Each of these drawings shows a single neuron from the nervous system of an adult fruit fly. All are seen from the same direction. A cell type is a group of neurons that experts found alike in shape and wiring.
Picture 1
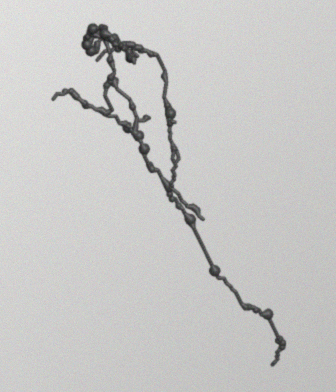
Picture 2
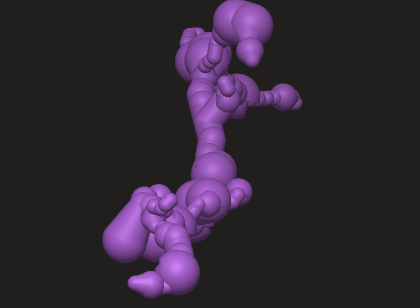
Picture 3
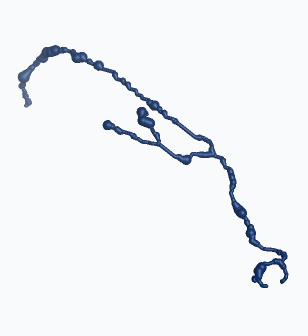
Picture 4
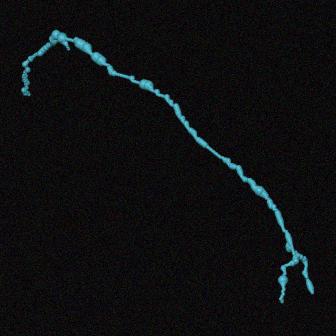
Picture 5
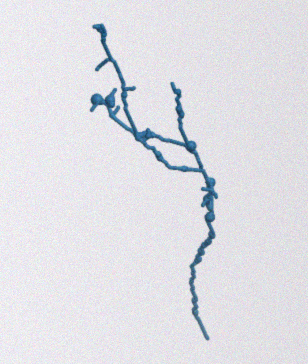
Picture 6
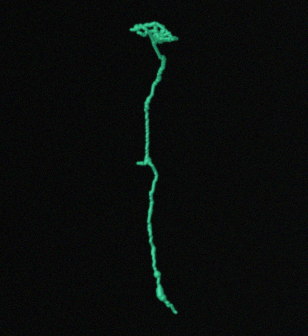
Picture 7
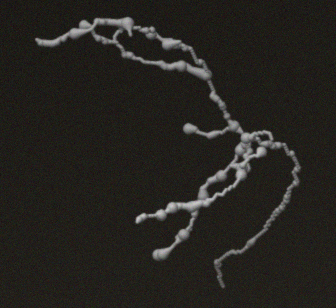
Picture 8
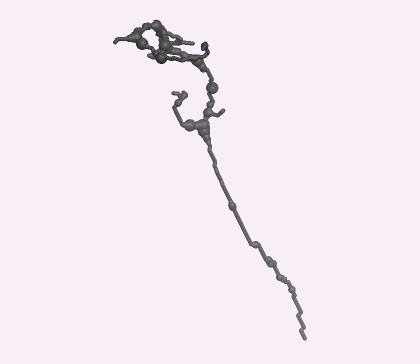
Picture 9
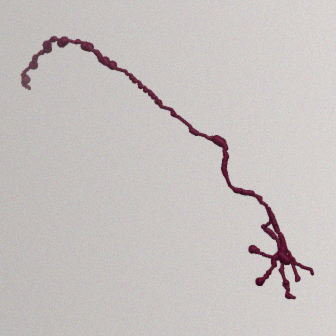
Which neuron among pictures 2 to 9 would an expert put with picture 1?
8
